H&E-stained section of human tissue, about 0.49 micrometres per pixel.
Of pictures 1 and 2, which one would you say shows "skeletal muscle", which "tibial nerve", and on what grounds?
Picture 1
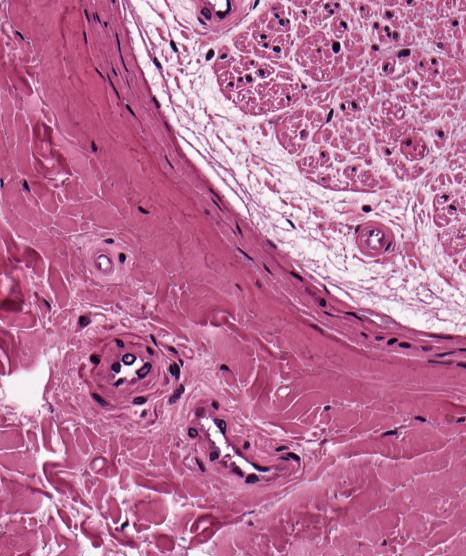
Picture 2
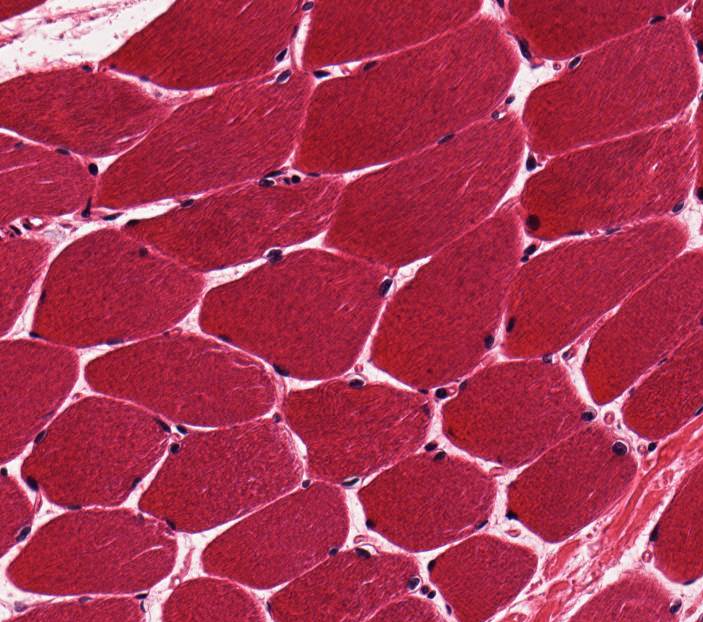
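The tibial nerve is in picture 1; skeletal muscle is in picture 2. The tibial nerve field has a rounded compartment of pale, loosely textured tissue in the upper right corner, sharply set off from denser pink tissue elsewhere. Small, dark, round-to-oval nuclei are scattered evenly through that compartment. Along its lower left border, a curved band of tightly packed, parallel pink fibres runs from the top edge of the field to the right edge, its thin, elongated dark nuclei lying parallel to the fibres. In the skeletal muscle, the fibres are broadly similar in size, and their cytoplasm stains an even deep red throughout. Its nuclei are small, dark and flattened or oval, and they sit at the edges of the fibres, just beneath their borders.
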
